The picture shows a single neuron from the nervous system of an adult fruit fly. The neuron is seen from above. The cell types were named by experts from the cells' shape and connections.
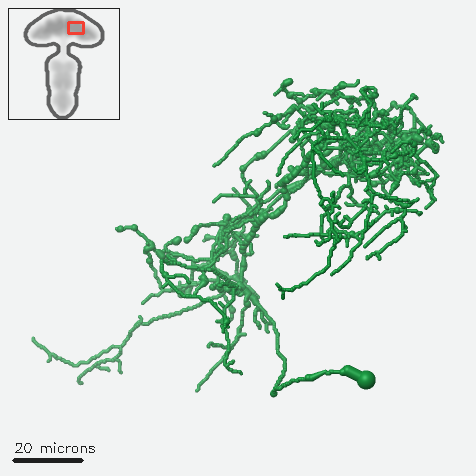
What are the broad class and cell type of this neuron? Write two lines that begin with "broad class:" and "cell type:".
broad class: central-brain intrinsic neuron
cell type: SLP379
